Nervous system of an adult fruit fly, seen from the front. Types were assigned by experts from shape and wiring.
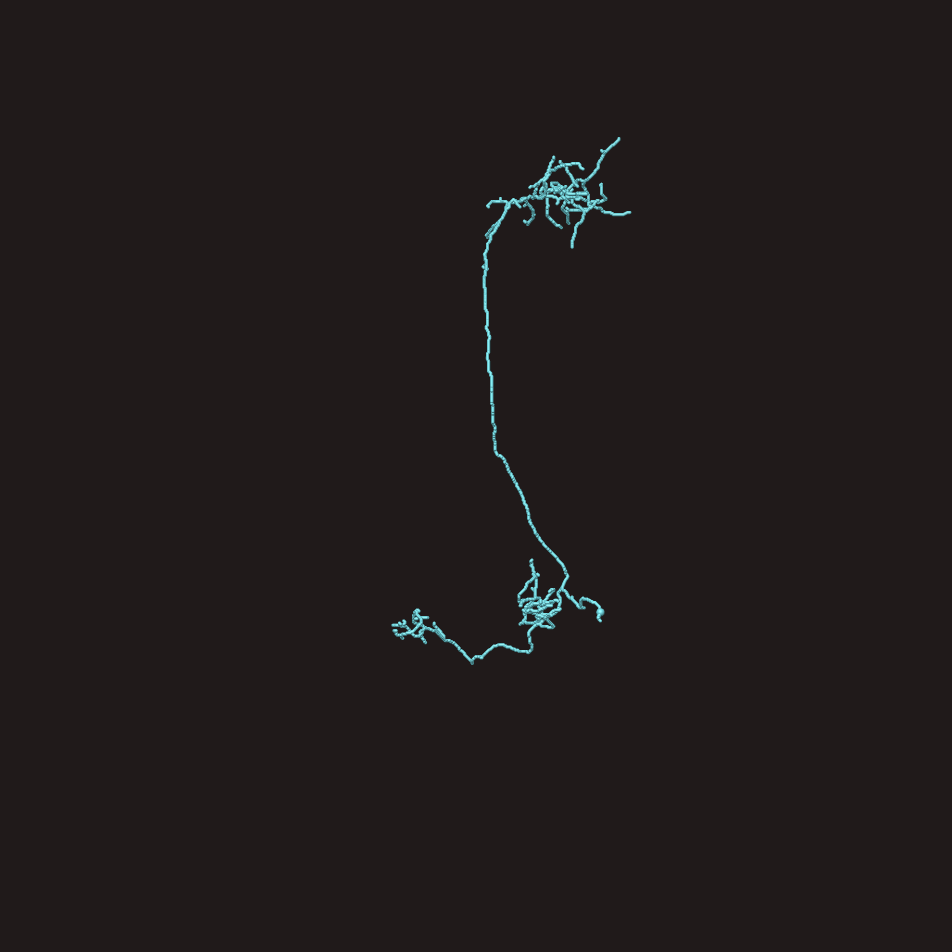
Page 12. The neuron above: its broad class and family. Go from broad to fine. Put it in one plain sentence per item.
A central-brain intrinsic neuron of hemilineage FLAa2.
